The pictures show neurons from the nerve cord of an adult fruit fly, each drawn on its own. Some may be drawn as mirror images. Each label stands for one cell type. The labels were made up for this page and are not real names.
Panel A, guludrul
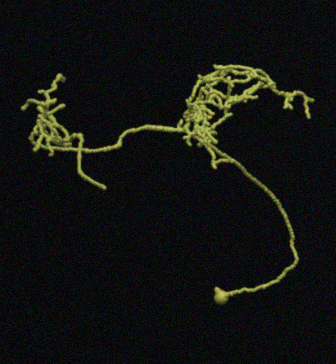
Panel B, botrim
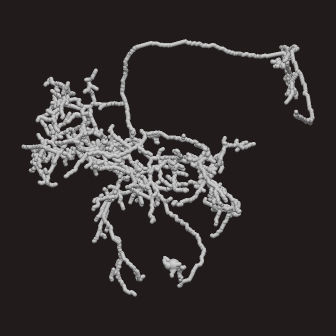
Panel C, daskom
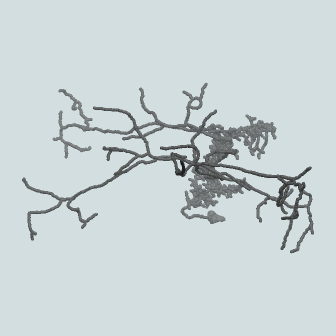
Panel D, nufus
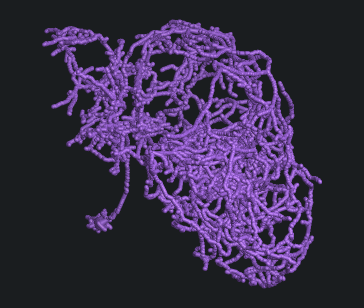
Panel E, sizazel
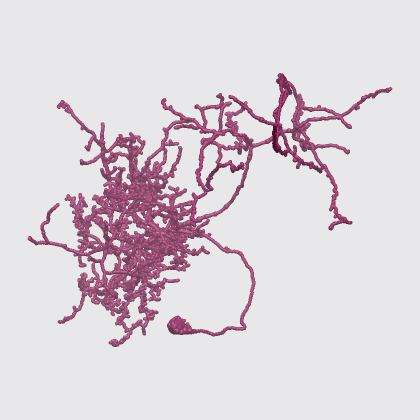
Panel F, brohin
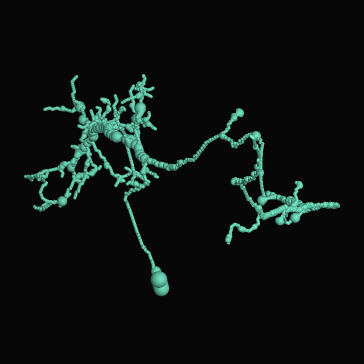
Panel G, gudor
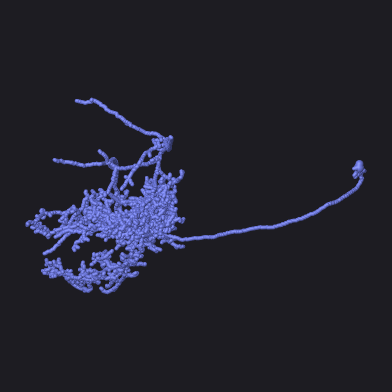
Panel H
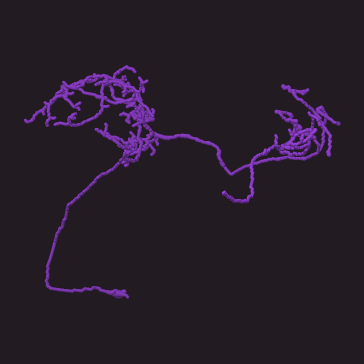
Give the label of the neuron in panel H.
guludrul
